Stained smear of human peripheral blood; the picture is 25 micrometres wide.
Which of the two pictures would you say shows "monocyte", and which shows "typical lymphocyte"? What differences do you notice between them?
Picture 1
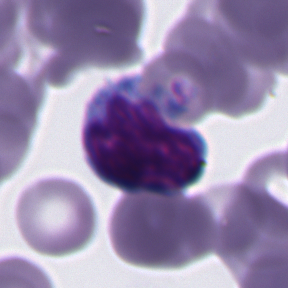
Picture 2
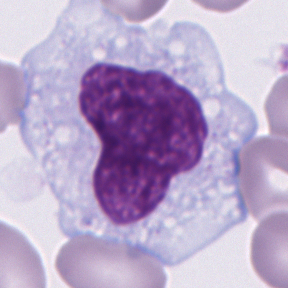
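Picture 1 shows the typical lymphocyte, and picture 2 shows the monocyte. First, outline: the cell in picture 1 is rounded with a slightly irregular edge, while the cell in picture 2 is irregular, with several blunt bulges. Second, nucleus: in picture 1 a dark purple mass fills most of the cell, whereas the nucleus in picture 2 has a notch on its left side and measures about 14 by 11 micrometres.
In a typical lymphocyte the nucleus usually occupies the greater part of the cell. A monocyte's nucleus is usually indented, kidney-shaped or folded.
Third, cytoplasm: picture 1 shows only a narrow rim of paler bluish material, mainly at the upper left edge, but in picture 2 the cytoplasm is abundant and pale grey-blue, forming a band around the nucleus on every side.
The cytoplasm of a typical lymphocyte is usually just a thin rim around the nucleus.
Fourth, vacuoles: the monocyte's cytoplasm holds many small clear vacuoles.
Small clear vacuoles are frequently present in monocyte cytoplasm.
Fifth, nucleoli: none can be seen in picture 1 and no distinct ones in picture 2, so this point does not separate the two cells. Last, surroundings: red cells press against the lymphocyte from above and below.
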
